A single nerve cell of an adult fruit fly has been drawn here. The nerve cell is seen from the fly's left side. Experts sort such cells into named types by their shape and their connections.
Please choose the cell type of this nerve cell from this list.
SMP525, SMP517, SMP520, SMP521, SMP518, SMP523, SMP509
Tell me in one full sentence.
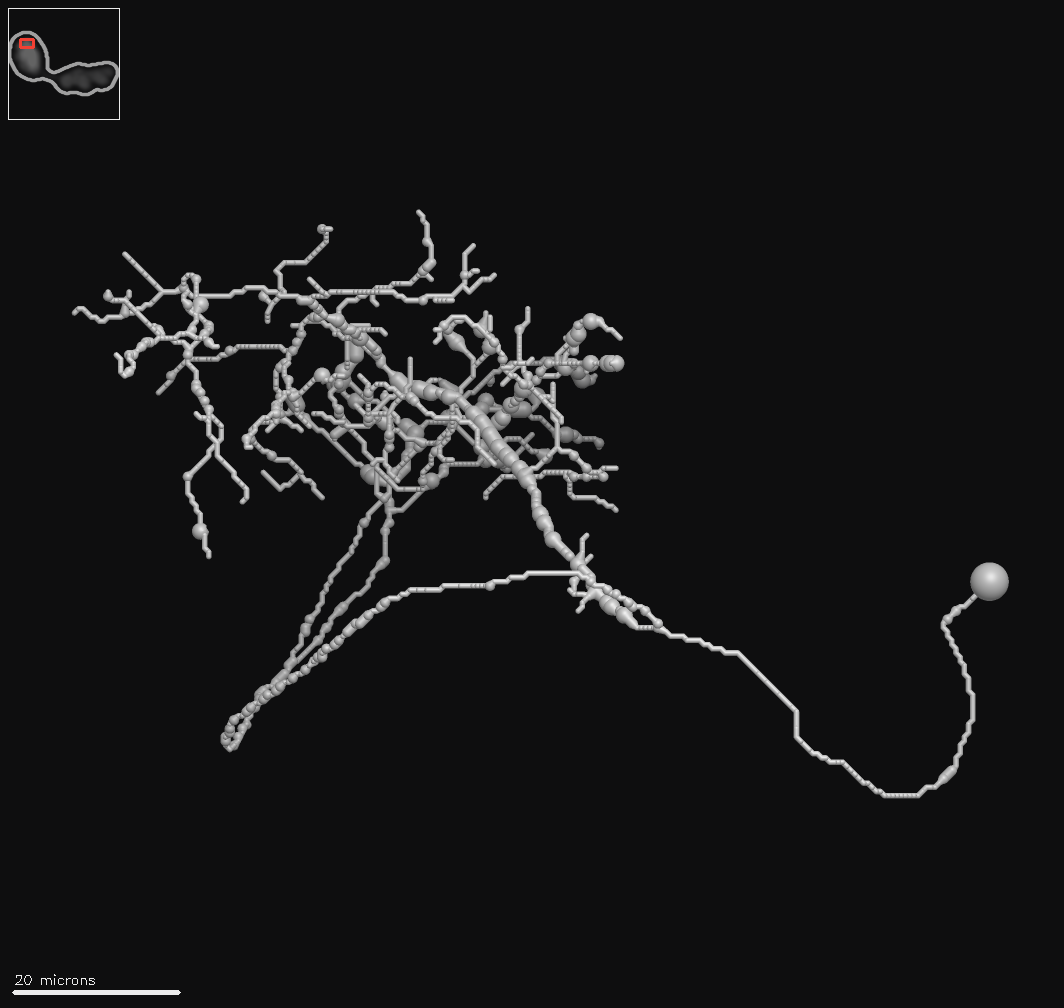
The cell type SMP517 includes this nerve cell.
